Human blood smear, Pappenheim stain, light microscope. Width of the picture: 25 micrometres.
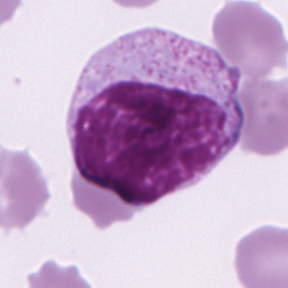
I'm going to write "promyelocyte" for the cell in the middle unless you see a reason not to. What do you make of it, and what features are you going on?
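Two features settle it: the cytoplasm is pale pinkish-lilac, and fine pink-violet granules are scattered through it.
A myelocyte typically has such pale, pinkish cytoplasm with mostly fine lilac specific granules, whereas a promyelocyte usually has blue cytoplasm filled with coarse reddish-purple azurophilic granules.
The cell is therefore a myelocyte, not a promyelocyte. A third point agrees: no distinct nucleolus is visible in the nucleus.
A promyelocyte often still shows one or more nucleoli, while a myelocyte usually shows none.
The remaining findings are simply recorded: a roughly round outline with a slightly angular margin, a nucleus of about 14 by 11 micrometres that fills about 60% of the cell's area and lies in its lower part with most of the cytoplasm above, and no vacuoles in the cytoplasm.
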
